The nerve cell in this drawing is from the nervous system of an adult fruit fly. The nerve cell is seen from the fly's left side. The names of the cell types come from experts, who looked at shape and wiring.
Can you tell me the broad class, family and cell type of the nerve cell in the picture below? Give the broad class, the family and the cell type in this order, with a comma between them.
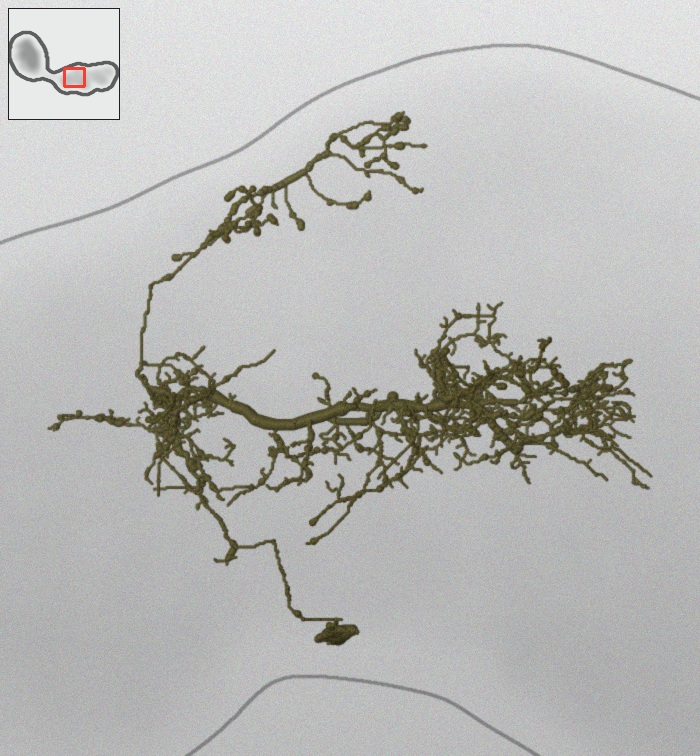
nerve-cord intrinsic neuron, hemilineage 12B, IN12B015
